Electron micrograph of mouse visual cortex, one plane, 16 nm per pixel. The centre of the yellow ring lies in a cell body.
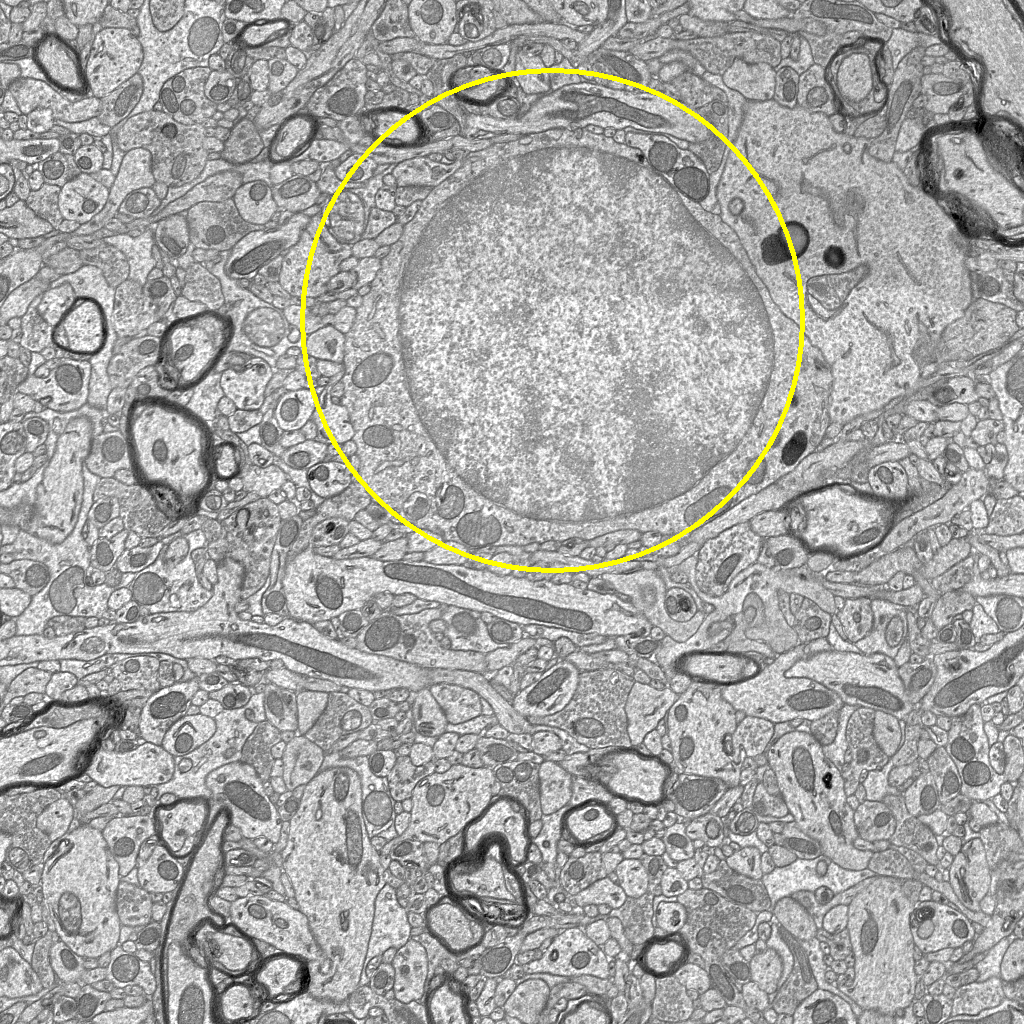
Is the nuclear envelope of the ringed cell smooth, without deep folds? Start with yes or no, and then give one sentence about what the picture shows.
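Yes. The nuclear envelope runs smoothly, without infoldings.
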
